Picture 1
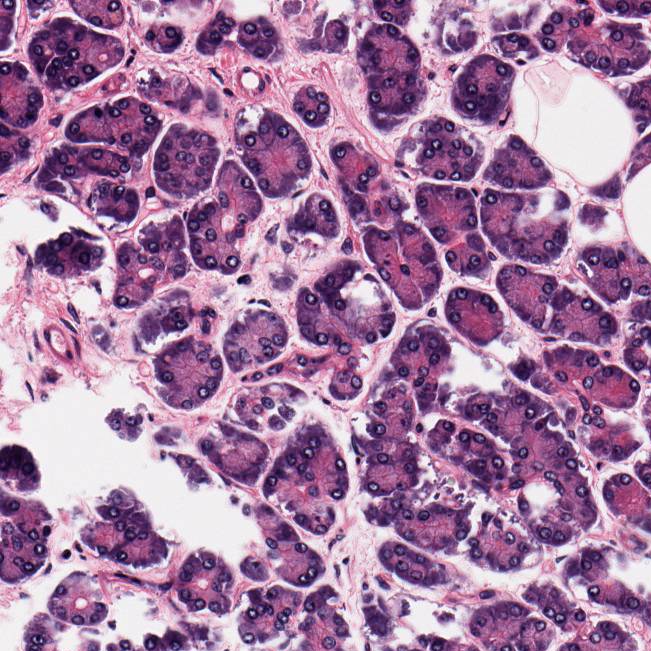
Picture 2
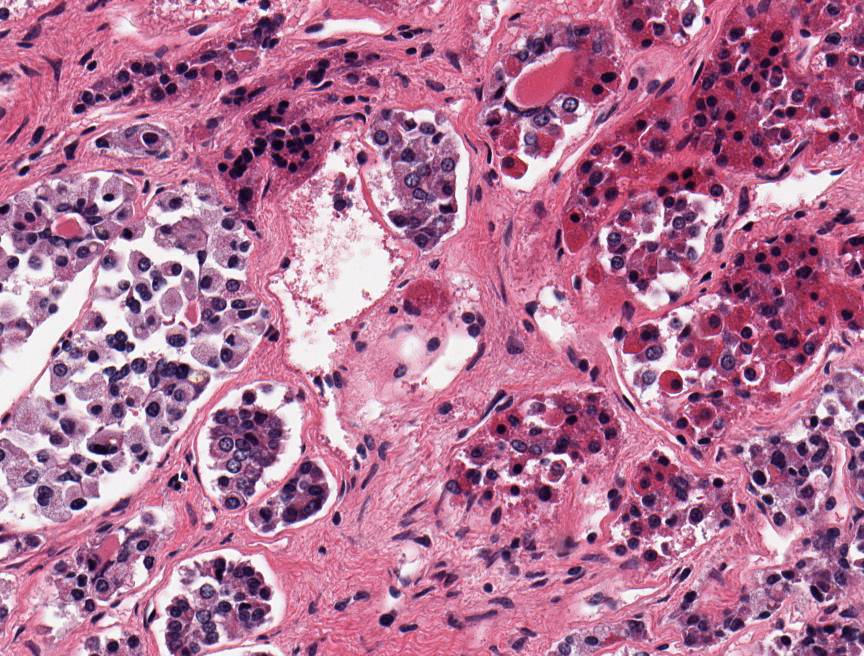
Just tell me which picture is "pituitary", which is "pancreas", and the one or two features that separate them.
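Look first at picture 1: that is pancreas, and picture 2 is pituitary. In the pancreas, closely packed rounded acini fill most of the field, with larger empty areas along the left side. Their round nuclei sit toward the cell bases, the lumens are tiny and mostly inconspicuous, and thin strands of pale pink loose connective tissue run between them. In the pituitary, cells lie in rounded nests divided by bands of pink fibrous stroma, many set off from it by a clear cleft. Upper right, the nest cells have deeply eosinophilic, granular cytoplasm; on the left it is paler pink-lilac.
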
